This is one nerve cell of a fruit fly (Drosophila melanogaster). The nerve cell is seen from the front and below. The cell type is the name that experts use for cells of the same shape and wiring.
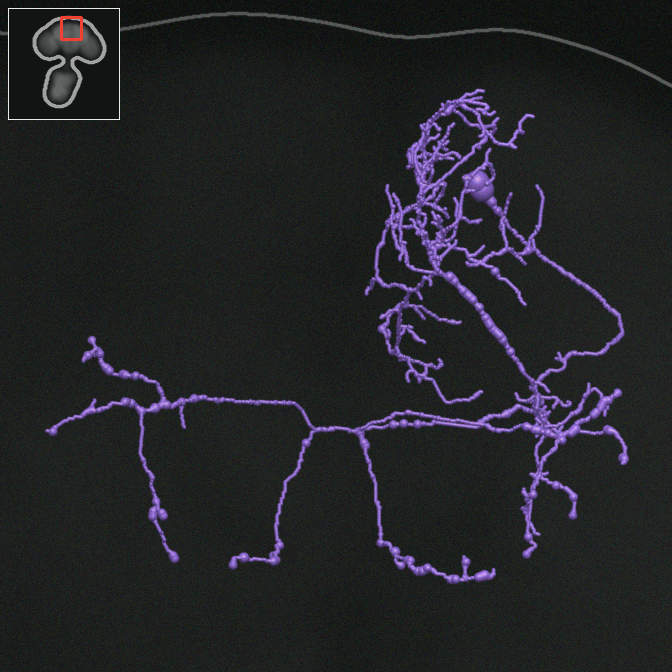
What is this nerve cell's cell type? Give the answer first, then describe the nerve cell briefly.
Its cell type is CL178. Its broad class is central-brain intrinsic neuron. Dozens of branch ends can be seen. As drawn here it is about as wide as it is tall.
